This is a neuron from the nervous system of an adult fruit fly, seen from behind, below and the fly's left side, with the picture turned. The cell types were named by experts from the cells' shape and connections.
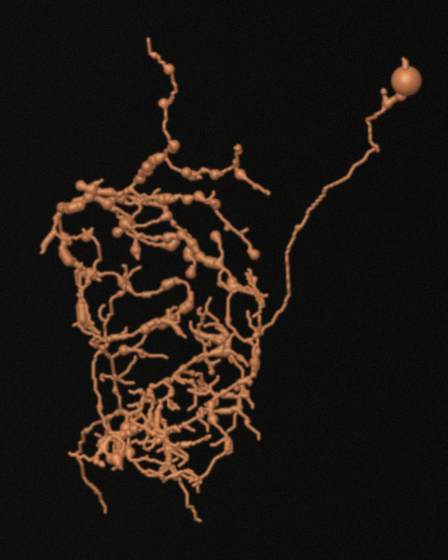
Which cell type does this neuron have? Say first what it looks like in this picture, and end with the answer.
The cell body is at the upper right of the picture. The picture shows dozens of branch ends. It is a nerve-cord intrinsic neuron. The cell type is INXXX400.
